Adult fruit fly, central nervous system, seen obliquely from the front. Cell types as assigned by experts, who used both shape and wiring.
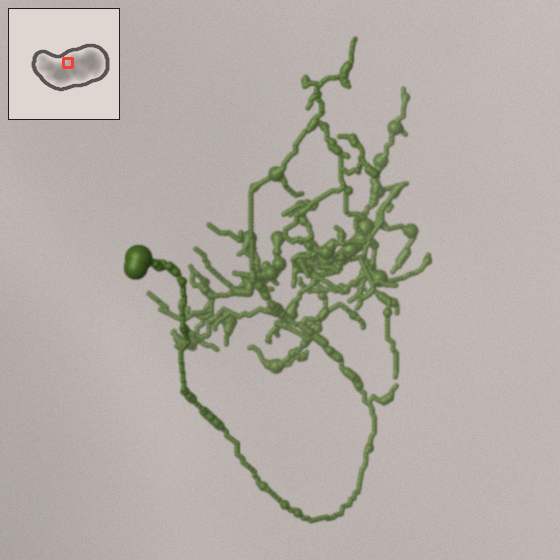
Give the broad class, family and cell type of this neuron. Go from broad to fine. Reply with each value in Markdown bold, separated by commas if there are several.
**central-brain intrinsic neuron**, **hemilineage VLPl4_dorsal**, **LHAV4a4**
